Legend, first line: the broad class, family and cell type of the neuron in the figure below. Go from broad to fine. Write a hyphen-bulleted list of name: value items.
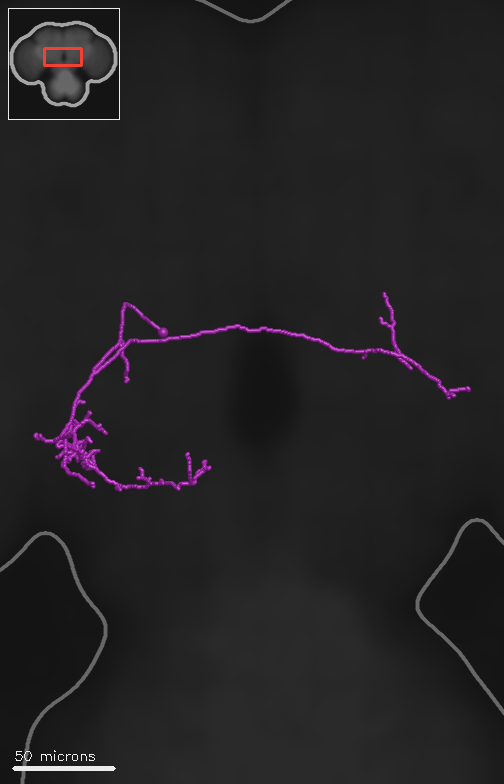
- broad class: central-brain intrinsic neuron
- family: hemilineage DM4_ventral
- cell type: CB2050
